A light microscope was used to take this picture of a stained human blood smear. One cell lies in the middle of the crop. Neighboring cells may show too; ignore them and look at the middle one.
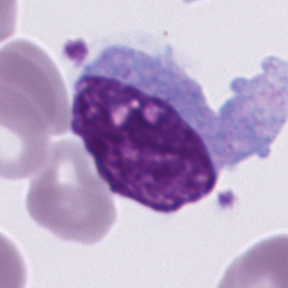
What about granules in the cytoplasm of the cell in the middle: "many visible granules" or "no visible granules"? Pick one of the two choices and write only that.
No visible granules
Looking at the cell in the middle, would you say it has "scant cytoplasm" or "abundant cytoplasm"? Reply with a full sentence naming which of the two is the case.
Around the nucleus lies a broad area of cytoplasm.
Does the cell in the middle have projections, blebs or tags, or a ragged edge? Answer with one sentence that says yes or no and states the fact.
Yes, the edge of this cell is rough, not smooth.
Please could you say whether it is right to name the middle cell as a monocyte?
yes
